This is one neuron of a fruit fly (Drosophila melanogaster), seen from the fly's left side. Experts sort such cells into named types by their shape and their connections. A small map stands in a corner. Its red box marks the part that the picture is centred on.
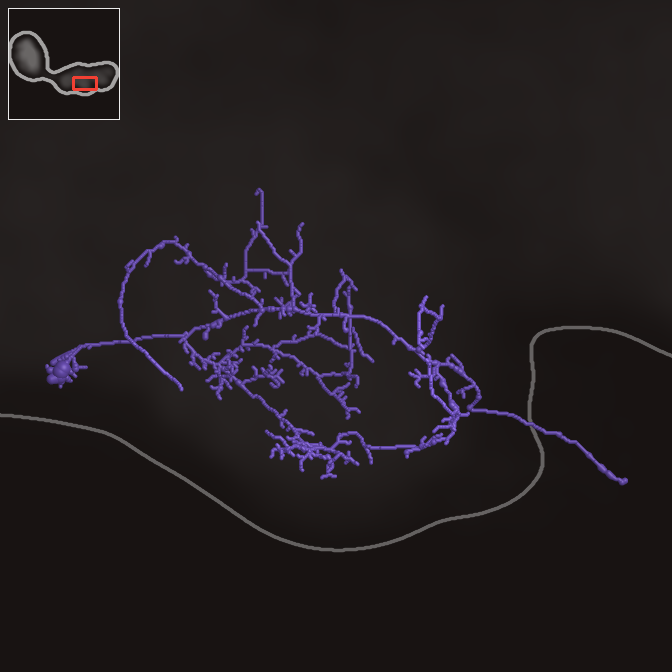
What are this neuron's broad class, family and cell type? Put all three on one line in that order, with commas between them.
motor neuron of the nerve cord, hemilineage 15B, MNml79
